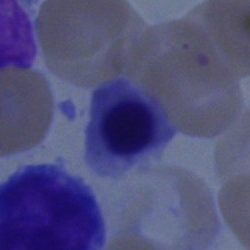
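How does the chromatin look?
Dense, evenly dark purple, no visible pattern.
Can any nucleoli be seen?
No, none are visible.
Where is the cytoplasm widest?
On the lower-left side of the nucleus; it has no visible granules.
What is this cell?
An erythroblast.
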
